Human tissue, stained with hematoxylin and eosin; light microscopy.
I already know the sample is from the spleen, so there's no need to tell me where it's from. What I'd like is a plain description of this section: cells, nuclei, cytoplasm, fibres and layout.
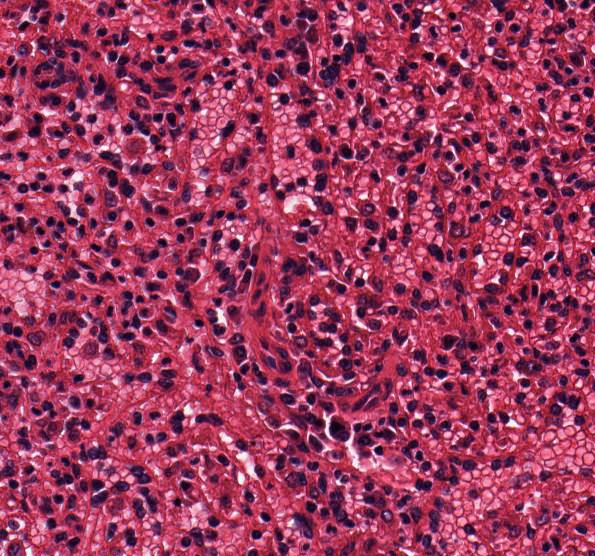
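A fine network of thin capillary-like septa runs between the cell groups. No gland lumens or tubules appear anywhere in the field. Adipocytes are likewise absent. The entire section is stained an intense red-pink, so that the eosin appears unusually strong.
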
